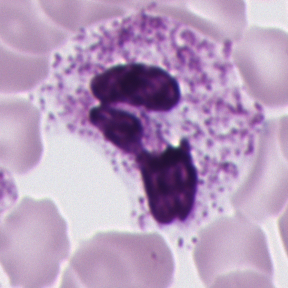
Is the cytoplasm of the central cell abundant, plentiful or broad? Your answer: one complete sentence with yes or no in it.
Yes, the cytoplasm of this cell is abundant.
